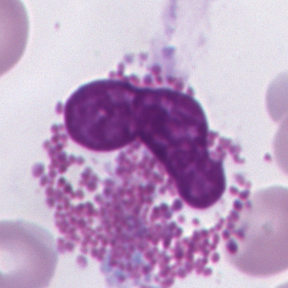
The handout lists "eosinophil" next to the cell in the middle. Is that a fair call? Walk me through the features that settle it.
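Granules and nucleus: the granules do not hide the nucleus. This goes with eosinophil and against basophil.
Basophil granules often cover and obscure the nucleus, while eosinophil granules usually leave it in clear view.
Granule density: the cytoplasm is packed with coarse, round granules. This goes with eosinophil.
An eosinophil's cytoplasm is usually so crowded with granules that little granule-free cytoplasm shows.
Chromatin: dark purple and condensed. This goes with eosinophil.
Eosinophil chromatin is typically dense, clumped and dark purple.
Granule colour: pinkish-violet. Nucleus position: upper half of the cell. Border: not crisp, with granules loosely scattered at the edge. Verdict: eosinophil fits, and basophil does not.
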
